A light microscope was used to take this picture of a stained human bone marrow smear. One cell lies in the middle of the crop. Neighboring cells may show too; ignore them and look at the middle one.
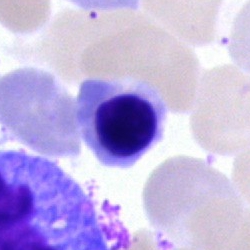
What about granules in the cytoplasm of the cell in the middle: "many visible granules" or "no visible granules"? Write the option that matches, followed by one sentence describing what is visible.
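No visible granules. The cytoplasm shows no visible granules.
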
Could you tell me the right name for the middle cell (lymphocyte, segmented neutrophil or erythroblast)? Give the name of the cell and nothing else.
erythroblast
